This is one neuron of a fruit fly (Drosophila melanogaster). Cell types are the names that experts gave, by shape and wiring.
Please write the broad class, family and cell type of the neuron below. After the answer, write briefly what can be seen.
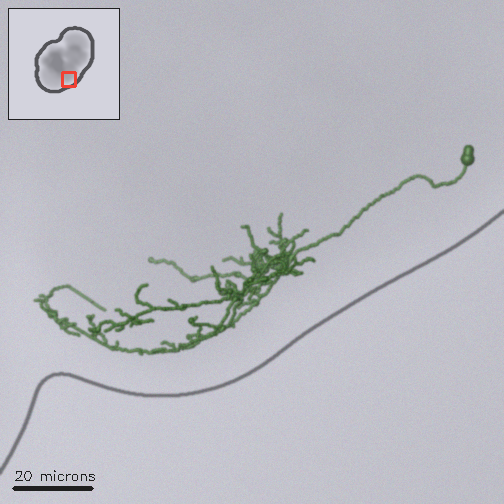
This is a central-brain intrinsic neuron. The family is hemilineage LHd2. Its cell type is LHPD3a2_b. From left to right in the picture it spans about 110 microns. Dozens of branch ends can be seen.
